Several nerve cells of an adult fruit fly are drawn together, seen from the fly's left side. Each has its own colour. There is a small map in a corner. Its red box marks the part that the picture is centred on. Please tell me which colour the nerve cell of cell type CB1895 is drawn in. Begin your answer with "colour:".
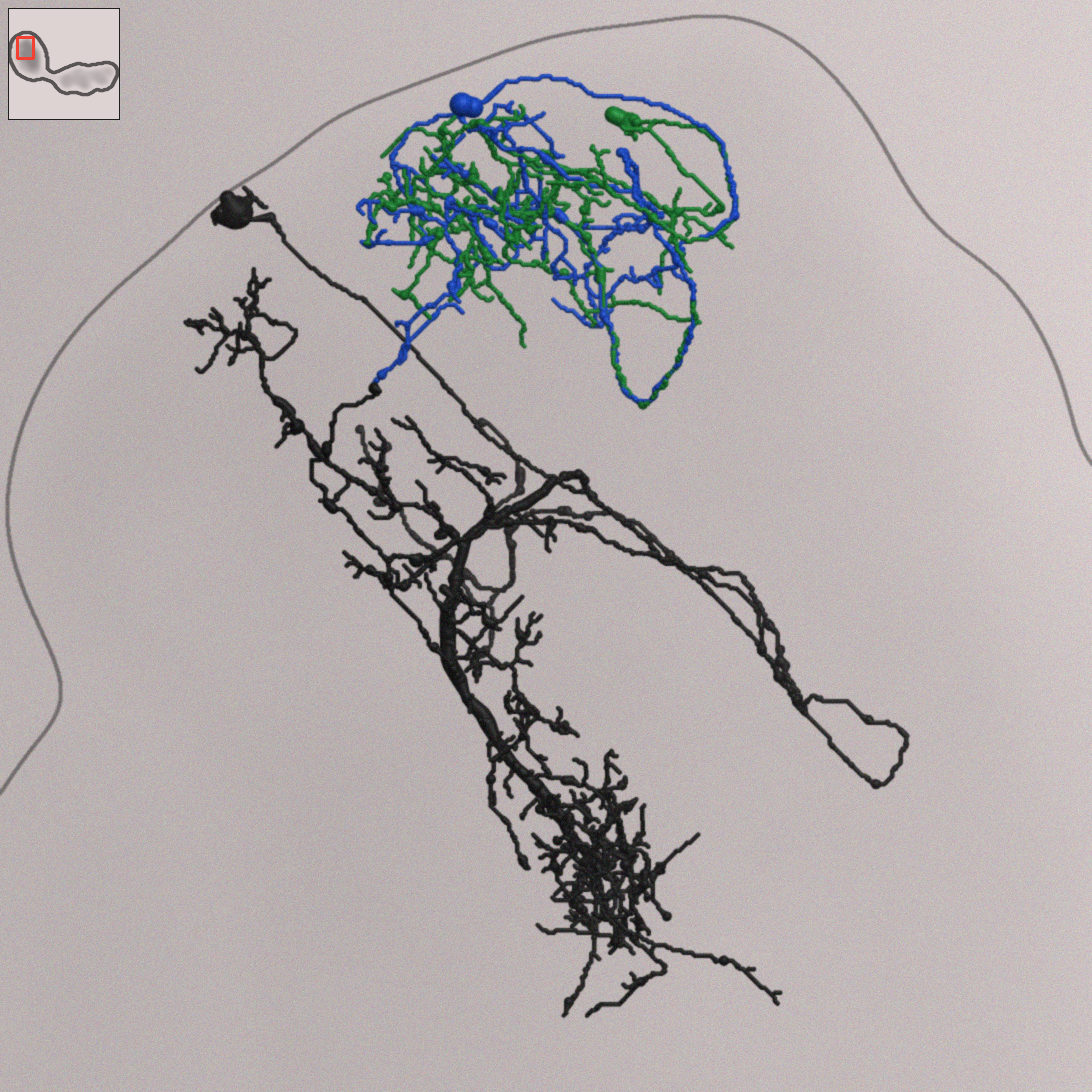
colour: blue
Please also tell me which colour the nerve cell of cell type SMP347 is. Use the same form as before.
colour: green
